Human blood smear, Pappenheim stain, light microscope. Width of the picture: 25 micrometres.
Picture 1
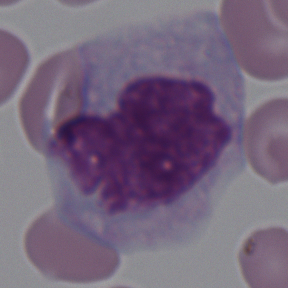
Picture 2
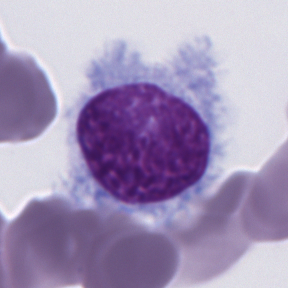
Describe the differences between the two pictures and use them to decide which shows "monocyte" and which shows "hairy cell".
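Picture 1 is a monocyte, and picture 2 is a hairy cell. First, the outline: the monocyte's is irregular and somewhat angular, while the hairy cell's border is ragged, with many fine hair-like projections. Second, the cytoplasm: pale grey-blue in the monocyte, pale blue in the hairy cell. Third, the nucleus: the monocyte's shows two small pale spots and measures about 15 by 11 micrometres; the hairy cell's chromatin is finely mottled purple. Lastly, the rim of cytoplasm is widest above the nucleus in the monocyte and wider above than below in the hairy cell.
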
